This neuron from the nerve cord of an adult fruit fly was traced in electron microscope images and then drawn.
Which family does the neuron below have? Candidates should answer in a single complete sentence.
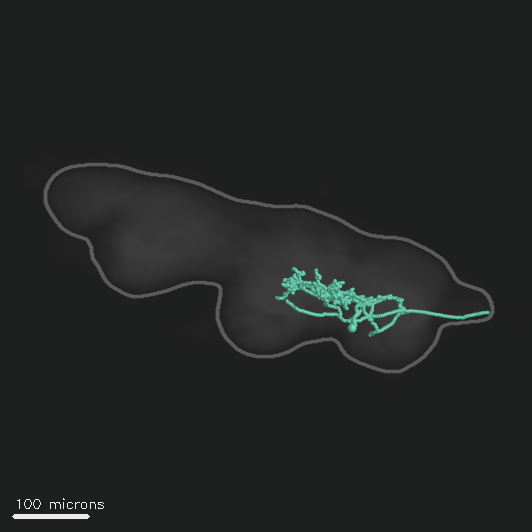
Family hemilineage 05B is the one that contains this neuron.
